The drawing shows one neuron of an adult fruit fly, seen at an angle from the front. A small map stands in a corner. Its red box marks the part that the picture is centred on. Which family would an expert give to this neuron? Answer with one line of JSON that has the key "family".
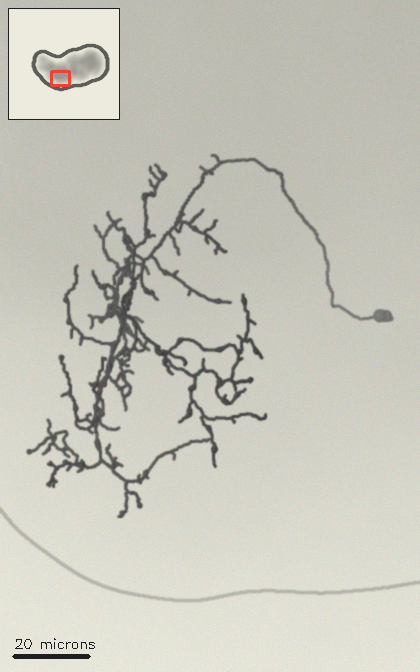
{"family": "hemilineage 12B"}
